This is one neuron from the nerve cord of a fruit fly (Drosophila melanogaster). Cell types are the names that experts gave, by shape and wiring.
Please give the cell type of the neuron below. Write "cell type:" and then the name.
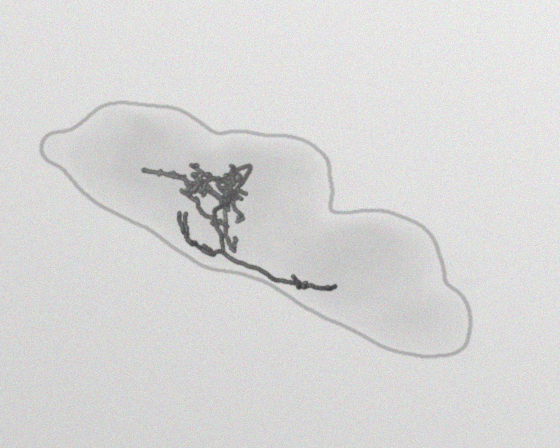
cell type: IN08B105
